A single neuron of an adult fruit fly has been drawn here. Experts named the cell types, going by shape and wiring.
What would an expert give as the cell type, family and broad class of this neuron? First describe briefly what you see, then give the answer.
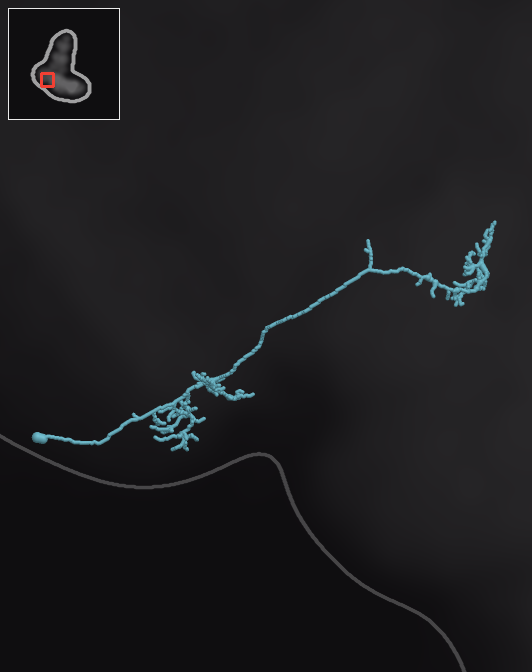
The picture shows dozens of branch ends. As drawn here it is wider than it is tall. Its cell type is Tm5Y. Its family is Tm. It is an optic-lobe intrinsic neuron.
